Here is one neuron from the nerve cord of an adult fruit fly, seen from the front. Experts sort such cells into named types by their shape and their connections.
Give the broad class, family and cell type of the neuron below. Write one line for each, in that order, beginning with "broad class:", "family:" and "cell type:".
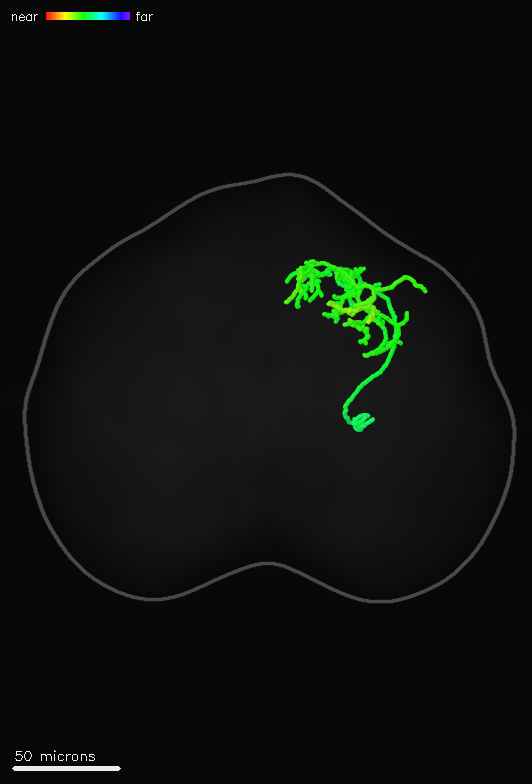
broad class: nerve-cord intrinsic neuron
family: hemilineage 03B
cell type: IN03B069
